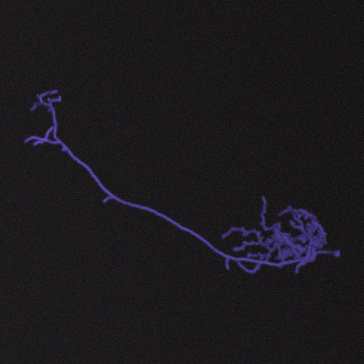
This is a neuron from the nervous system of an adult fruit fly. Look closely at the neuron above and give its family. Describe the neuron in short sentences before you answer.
As drawn here it is wider than it is tall. This is a central-brain intrinsic neuron. Its family is hemilineage VLPl&p2_lateral.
